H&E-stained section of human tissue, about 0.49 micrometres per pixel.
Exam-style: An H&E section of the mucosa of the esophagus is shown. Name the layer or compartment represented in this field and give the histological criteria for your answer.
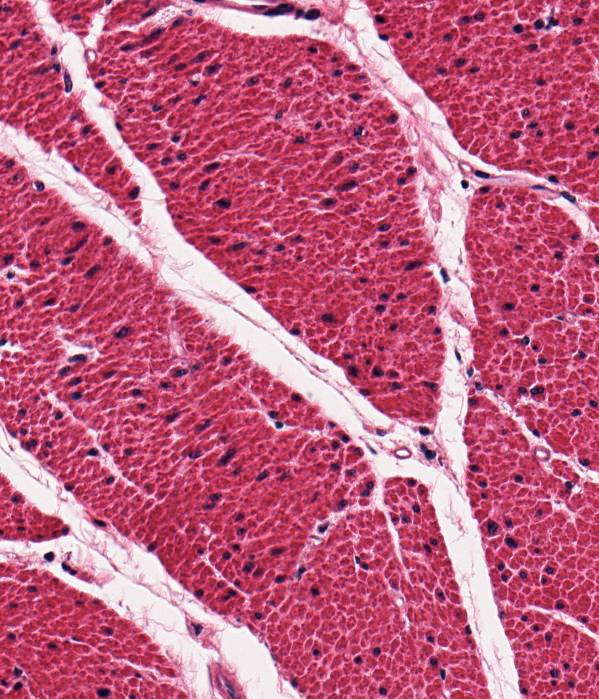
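Smooth muscle forms this tissue. Its fibres have deeply red, eosinophilic cytoplasm throughout, grouped into large bundles by pale bands running mainly from upper left toward lower right, and small, dark nuclei are spread singly and fairly evenly among them.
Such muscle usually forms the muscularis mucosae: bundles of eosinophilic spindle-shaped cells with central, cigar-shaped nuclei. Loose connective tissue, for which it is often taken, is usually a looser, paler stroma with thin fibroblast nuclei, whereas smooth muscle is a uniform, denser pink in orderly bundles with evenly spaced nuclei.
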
